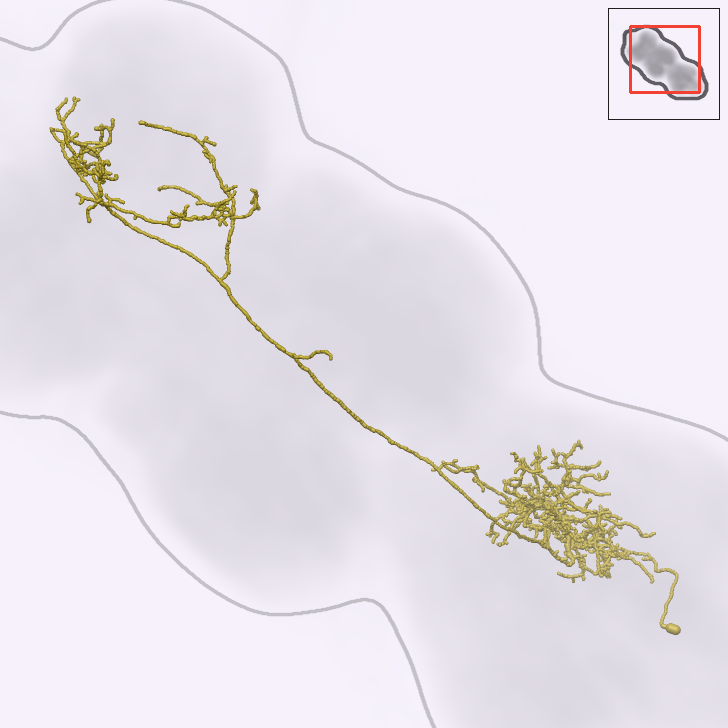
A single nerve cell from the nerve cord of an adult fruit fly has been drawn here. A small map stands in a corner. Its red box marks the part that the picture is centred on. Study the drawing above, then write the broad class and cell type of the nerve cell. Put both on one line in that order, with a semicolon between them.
nerve-cord intrinsic neuron; INXXX110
